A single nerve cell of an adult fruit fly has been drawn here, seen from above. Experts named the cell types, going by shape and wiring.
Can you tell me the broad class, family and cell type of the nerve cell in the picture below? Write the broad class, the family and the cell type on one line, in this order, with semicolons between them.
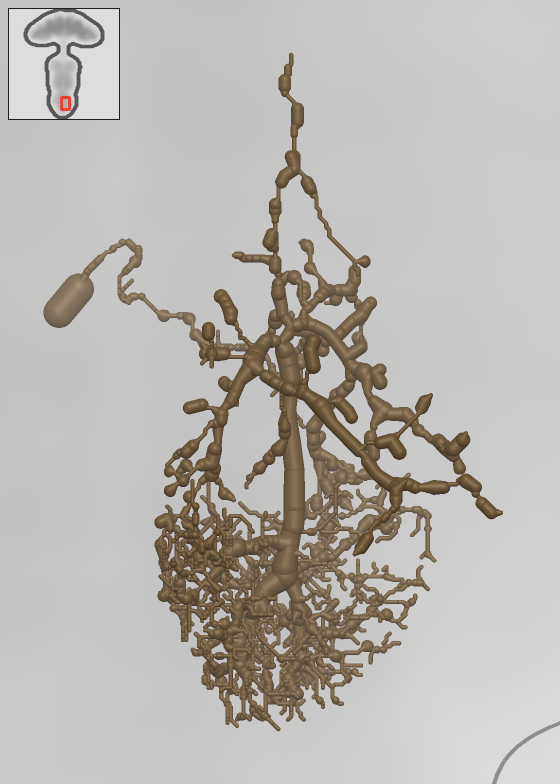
nerve-cord intrinsic neuron; hemilineage 13B; IN13B014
